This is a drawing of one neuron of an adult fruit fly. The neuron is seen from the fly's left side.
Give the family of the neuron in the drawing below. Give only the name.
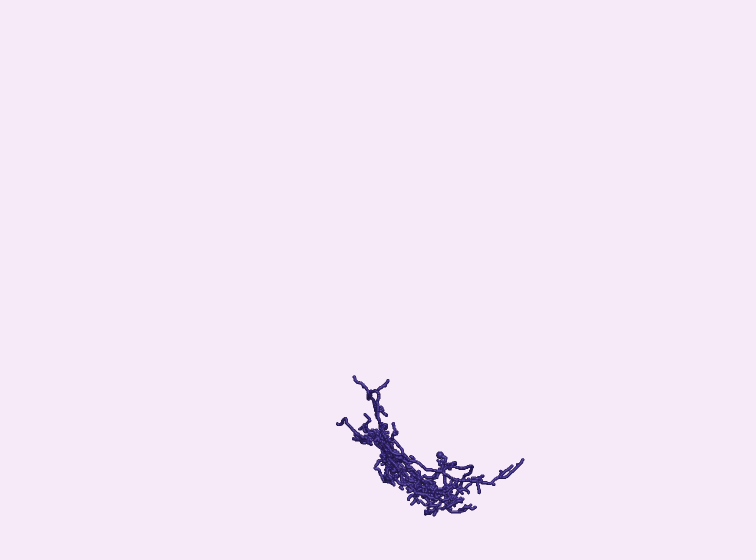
hemilineage LB7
